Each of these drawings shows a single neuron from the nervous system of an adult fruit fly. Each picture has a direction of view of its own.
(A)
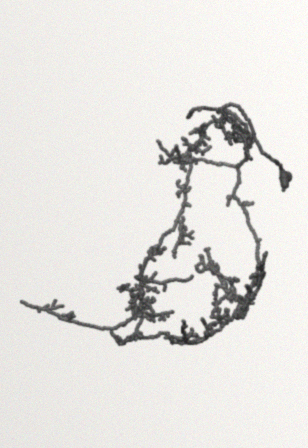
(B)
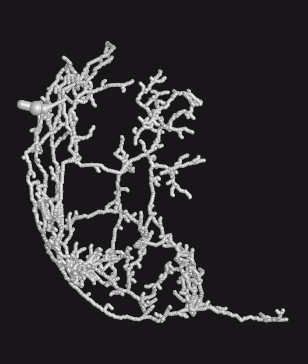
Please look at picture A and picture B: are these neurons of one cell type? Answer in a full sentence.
They are of the same cell type.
